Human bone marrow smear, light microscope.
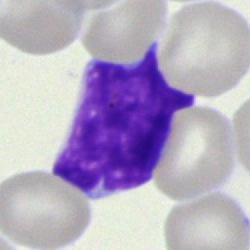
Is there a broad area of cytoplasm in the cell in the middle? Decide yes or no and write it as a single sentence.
No, most of the cell is taken up by its nucleus.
